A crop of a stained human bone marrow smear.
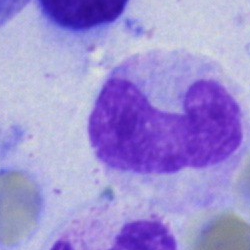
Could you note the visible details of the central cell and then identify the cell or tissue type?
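The outline of the cell is roughly round and smooth. Its nucleus is kidney-shaped, with a deep notch on the upper side. The chromatin is deep purple and has a mottled texture. Nucleoli are not visible. The cell is a band neutrophil.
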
